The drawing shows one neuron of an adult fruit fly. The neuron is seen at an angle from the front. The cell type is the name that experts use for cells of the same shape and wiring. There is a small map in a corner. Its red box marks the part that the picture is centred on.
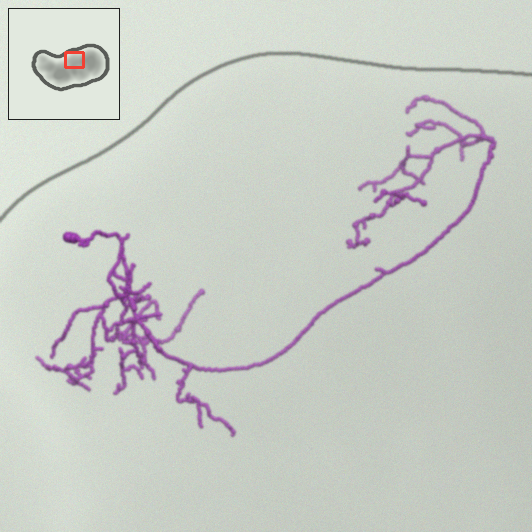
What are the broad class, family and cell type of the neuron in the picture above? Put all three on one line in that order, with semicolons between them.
central-brain intrinsic neuron; hemilineage LHl2_dorsal; LHAD1c2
